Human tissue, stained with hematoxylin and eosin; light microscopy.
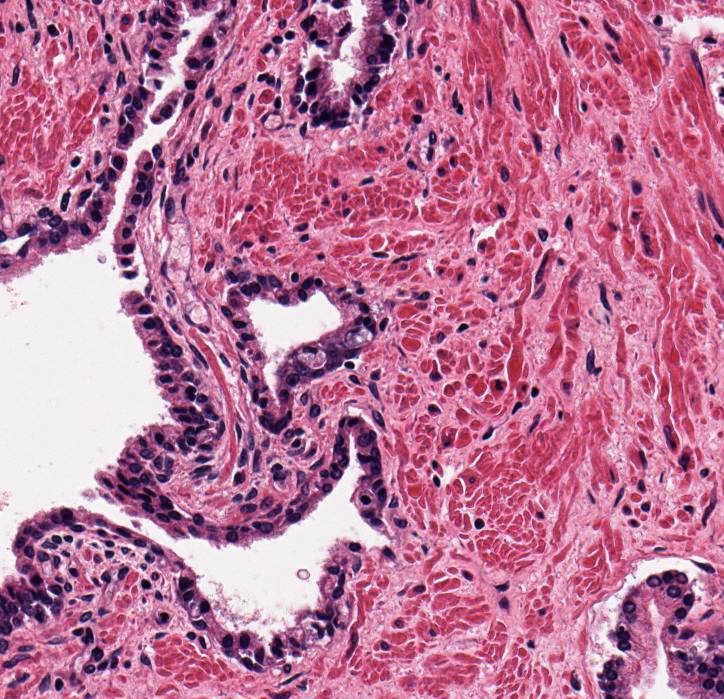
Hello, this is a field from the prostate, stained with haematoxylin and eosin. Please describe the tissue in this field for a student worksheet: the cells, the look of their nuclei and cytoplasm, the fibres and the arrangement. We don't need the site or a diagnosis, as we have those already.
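On the left side of the field, a folded epithelial lining borders empty spaces, while smooth muscle occupies the right side. The smooth muscle bundles run in several directions, so that some are cut across and others lengthwise. Their cells have bright pink cytoplasm, with elongated nuclei where they are cut lengthwise in the upper right. Fat cells are absent throughout the field.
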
